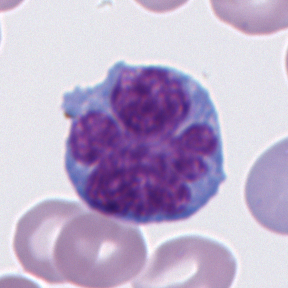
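Myeloblast, the central cell in a stained smear of human peripheral blood. A narrow rim of cytoplasm runs around and between the nuclear lobes. At the upper left the cell edge is ragged and carries a small pale tag of cytoplasm. Neither distinct granules nor vacuoles are seen in the cytoplasm.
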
